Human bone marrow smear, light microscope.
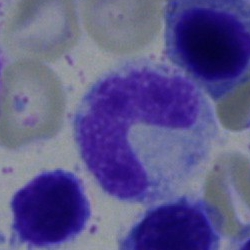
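Band neutrophil, the central cell of a stained human bone marrow smear. Its outline is roughly round. The nucleus is bent into a C shape with its open side facing right, and no nucleoli are visible in it. The cytoplasm is pale grey-blue.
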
